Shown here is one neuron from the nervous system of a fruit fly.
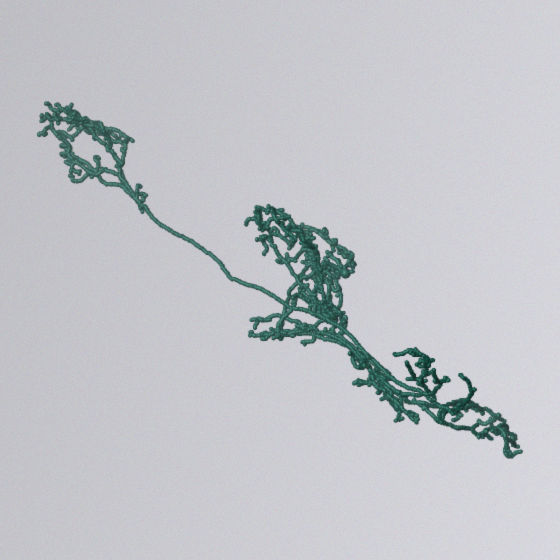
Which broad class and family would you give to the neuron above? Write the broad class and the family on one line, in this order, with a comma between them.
nerve-cord intrinsic neuron, hemilineage 05B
